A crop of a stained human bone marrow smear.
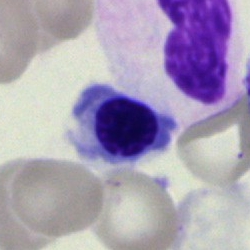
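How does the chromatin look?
Dense and dark purple, with coarse clumping.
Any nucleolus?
None can be seen.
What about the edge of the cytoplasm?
Ragged and irregular, with small projections, most of them on the left.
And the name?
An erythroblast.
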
